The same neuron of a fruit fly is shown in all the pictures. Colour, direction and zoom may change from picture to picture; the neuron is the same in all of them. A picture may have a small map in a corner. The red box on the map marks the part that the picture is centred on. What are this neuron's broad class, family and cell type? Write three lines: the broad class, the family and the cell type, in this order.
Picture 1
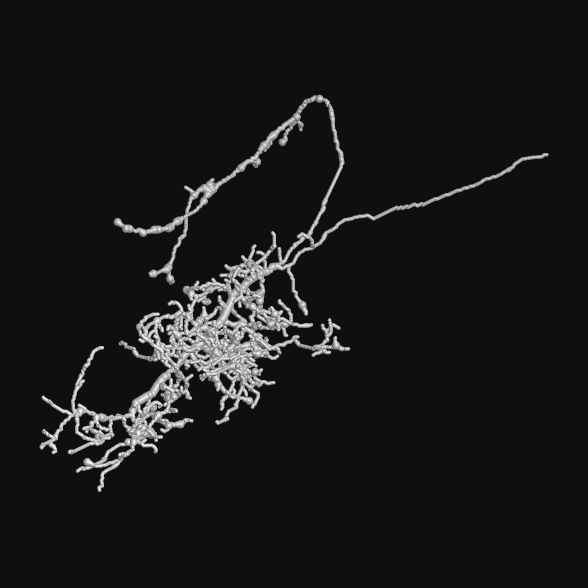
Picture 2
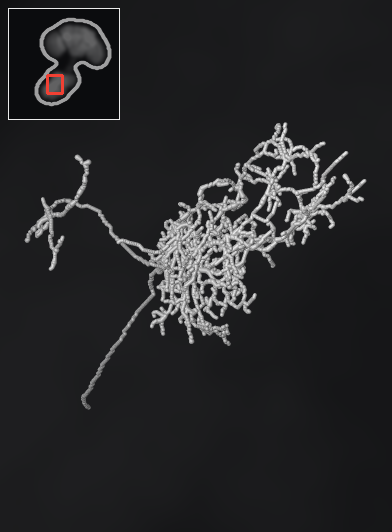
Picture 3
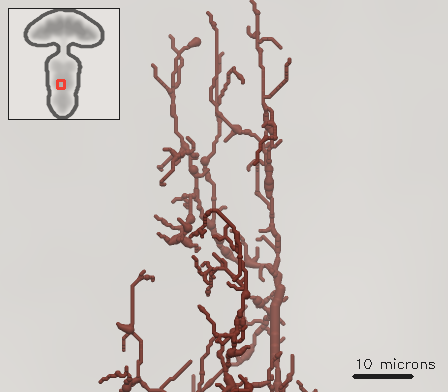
nerve-cord intrinsic neuron
hemilineage 06A
IN06A035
